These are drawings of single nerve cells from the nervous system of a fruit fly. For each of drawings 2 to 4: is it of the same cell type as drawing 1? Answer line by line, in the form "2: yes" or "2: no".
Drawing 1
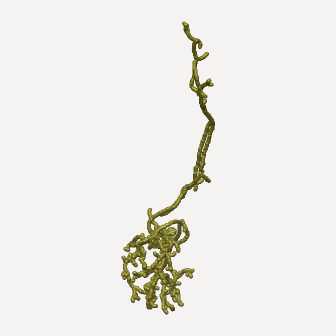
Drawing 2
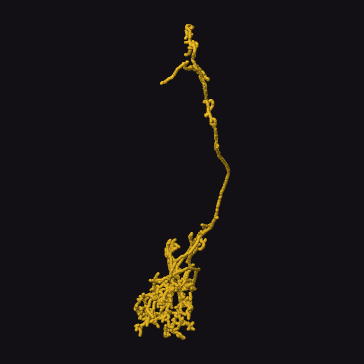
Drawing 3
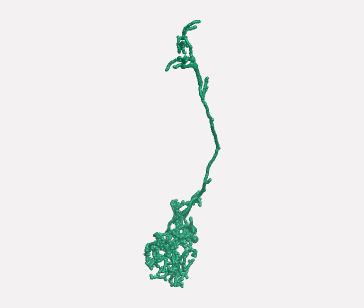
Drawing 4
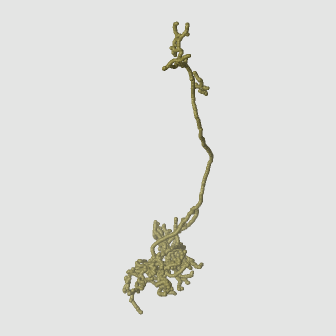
2: no
3: no
4: no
